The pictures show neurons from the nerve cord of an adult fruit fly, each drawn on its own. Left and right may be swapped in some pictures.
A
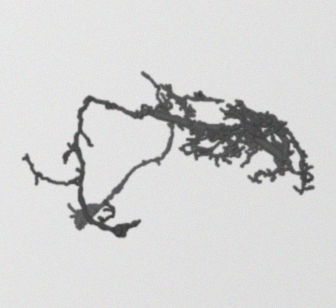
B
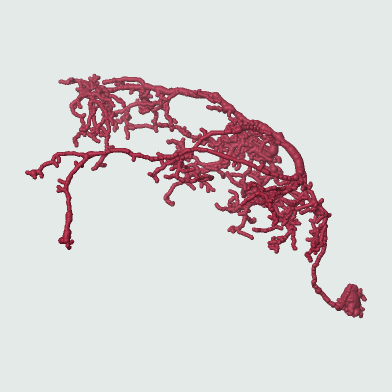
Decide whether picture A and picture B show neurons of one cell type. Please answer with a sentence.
They are of different cell types.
